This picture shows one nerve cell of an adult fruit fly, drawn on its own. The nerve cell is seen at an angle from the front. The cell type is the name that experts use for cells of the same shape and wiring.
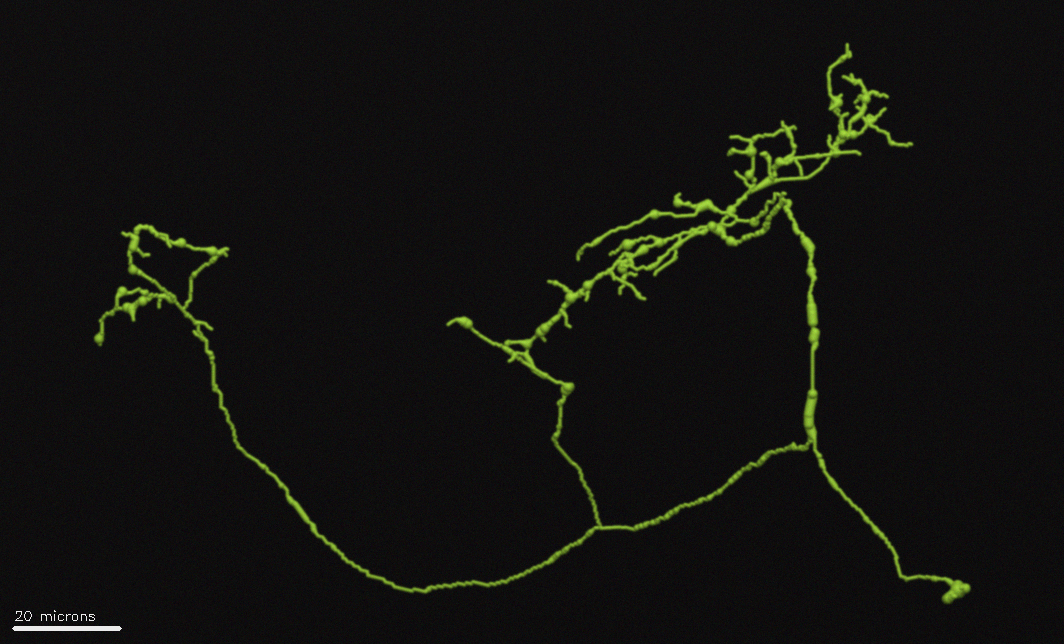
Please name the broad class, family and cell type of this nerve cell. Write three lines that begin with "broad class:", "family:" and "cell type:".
broad class: central-brain intrinsic neuron
family: hemilineage AOTUv4_dorsal
cell type: SIP003_b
